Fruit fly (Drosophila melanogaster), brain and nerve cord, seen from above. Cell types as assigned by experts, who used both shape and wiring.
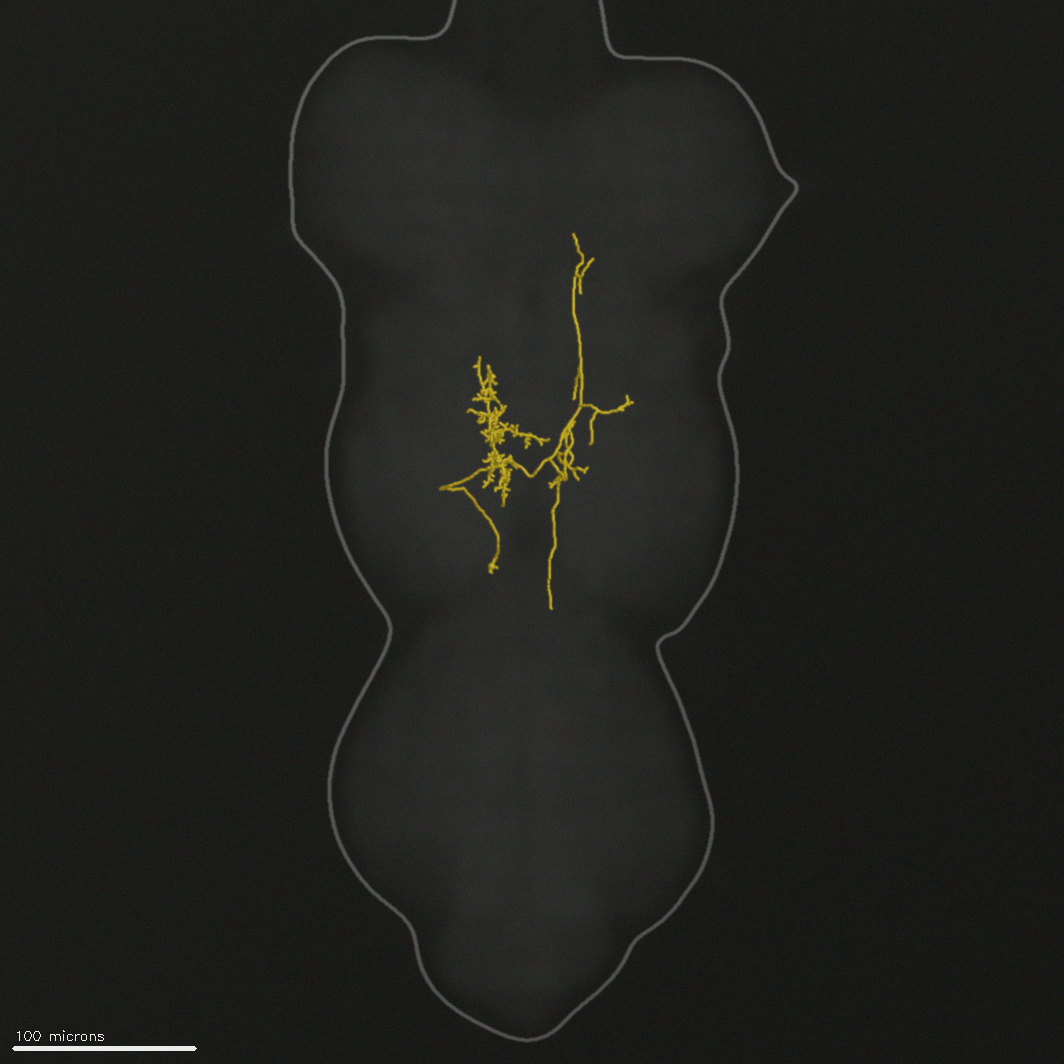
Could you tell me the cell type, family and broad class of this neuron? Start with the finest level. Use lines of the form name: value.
cell type: IN06A065
family: hemilineage 06A
broad class: nerve-cord intrinsic neuron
